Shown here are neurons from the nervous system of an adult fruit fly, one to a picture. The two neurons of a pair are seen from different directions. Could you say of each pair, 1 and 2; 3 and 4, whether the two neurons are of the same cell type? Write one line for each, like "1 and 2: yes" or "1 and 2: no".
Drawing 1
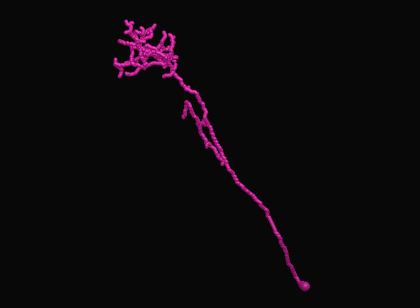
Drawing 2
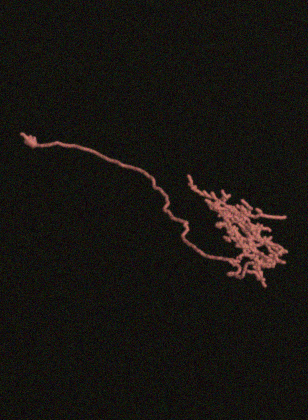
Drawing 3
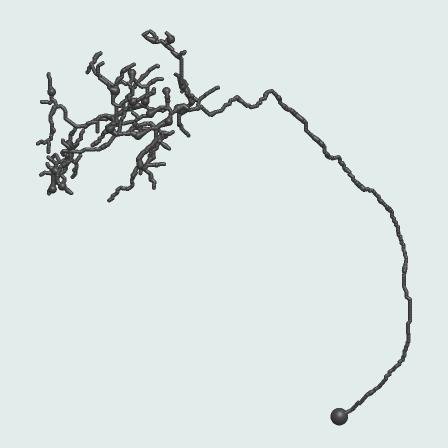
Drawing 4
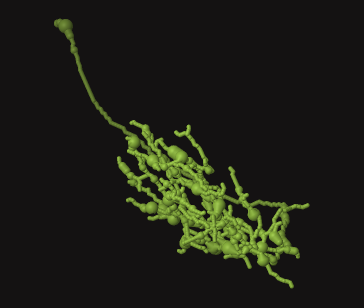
1 and 2: no
3 and 4: yes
